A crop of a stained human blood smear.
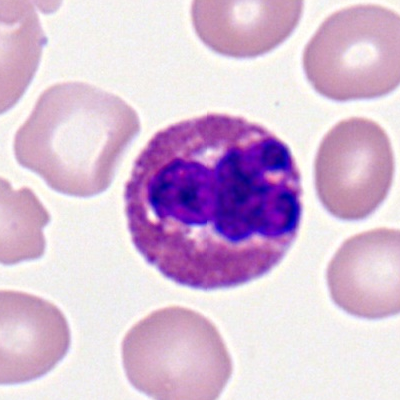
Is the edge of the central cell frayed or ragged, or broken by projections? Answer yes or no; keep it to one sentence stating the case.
No, there are no projections, blebs or tags; the cell's outline is smooth.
